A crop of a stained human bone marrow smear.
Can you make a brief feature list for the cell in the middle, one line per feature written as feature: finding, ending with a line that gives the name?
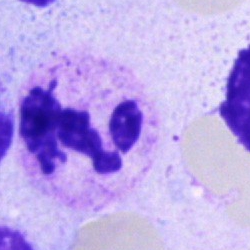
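Chromatin: dense and dark purple, as you can see
Nucleoli: none visible in the nucleus, however closely you look
Cytoplasm: no vacuoles to be seen
Outline: roughly round
Identity: segmented neutrophil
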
